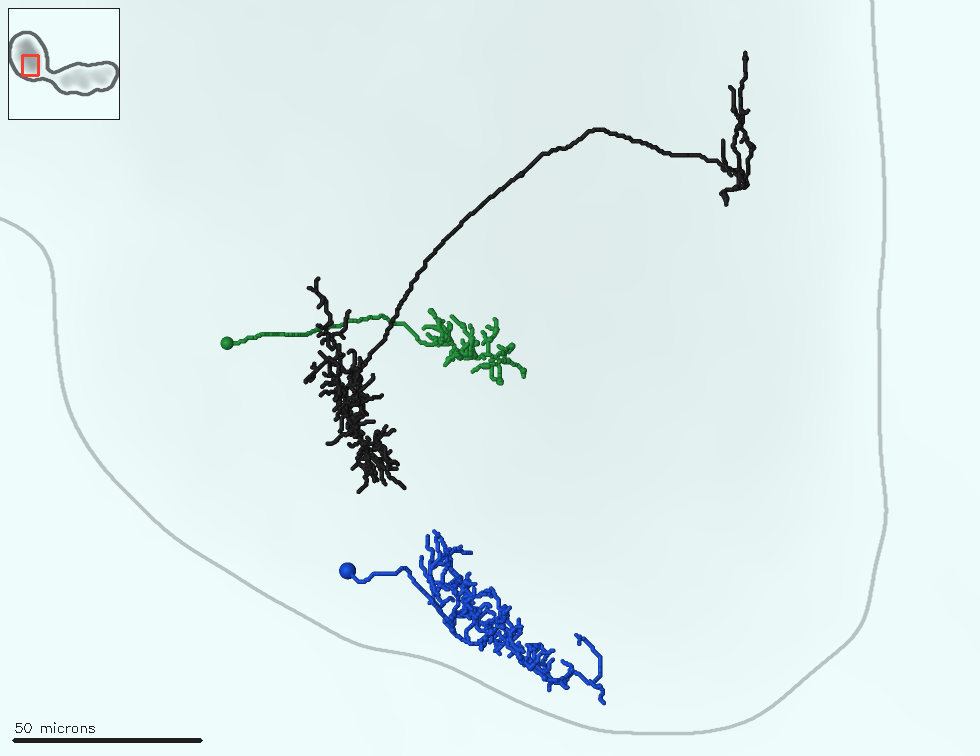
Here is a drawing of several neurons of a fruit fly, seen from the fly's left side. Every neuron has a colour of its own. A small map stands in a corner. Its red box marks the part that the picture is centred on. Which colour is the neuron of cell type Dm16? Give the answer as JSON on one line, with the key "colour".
{"colour": "blue"}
